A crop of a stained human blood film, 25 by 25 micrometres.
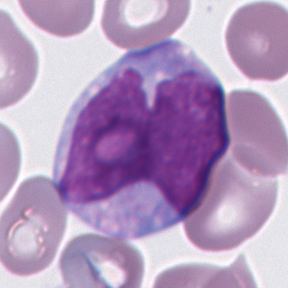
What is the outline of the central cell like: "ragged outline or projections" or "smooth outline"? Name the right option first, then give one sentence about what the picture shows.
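Smooth outline. The cell's outer edge is smooth, without surface projections.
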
